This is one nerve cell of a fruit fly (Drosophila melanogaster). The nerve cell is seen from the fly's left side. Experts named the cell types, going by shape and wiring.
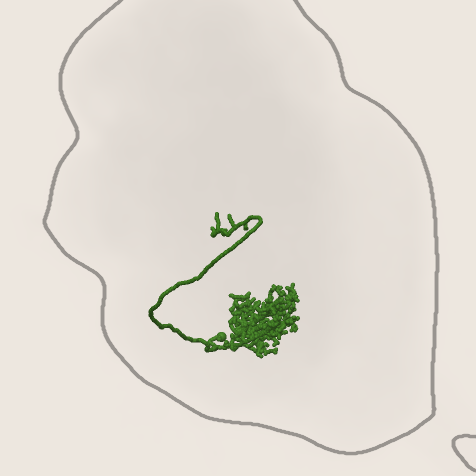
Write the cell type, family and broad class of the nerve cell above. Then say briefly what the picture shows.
Its cell type is MeLo1. Its family is MeLo. Its broad class is optic-lobe intrinsic neuron. The cell body can be seen at the bottom of the picture. As drawn here it is about as wide as it is tall.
